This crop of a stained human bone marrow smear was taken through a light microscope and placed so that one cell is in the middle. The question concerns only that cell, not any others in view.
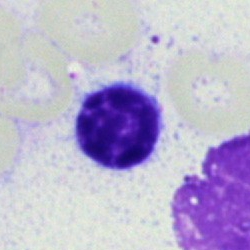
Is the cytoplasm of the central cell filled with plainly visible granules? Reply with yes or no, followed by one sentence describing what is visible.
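No. No granules are seen in the cytoplasm.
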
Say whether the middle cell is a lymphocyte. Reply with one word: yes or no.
yes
